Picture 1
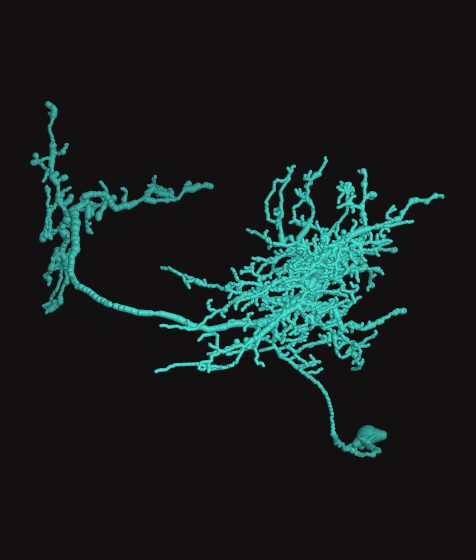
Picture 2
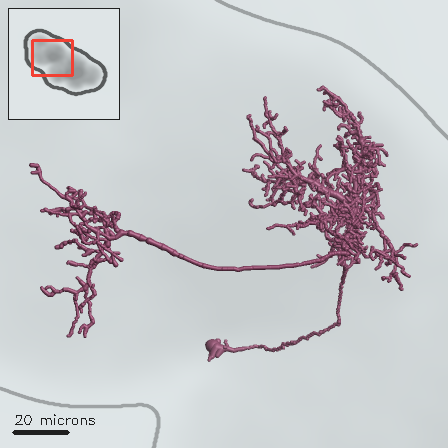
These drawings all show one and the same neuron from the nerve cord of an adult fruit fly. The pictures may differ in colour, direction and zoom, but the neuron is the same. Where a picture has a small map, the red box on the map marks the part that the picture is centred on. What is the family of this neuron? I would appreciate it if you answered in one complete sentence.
Family hemilineage 07B is the family of this neuron.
